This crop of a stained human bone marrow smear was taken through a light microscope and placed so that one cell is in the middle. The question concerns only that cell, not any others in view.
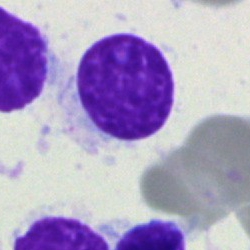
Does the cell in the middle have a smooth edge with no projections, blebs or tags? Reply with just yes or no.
No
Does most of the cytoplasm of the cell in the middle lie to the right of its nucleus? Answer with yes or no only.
No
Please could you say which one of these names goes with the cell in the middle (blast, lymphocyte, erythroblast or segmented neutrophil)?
lymphocyte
